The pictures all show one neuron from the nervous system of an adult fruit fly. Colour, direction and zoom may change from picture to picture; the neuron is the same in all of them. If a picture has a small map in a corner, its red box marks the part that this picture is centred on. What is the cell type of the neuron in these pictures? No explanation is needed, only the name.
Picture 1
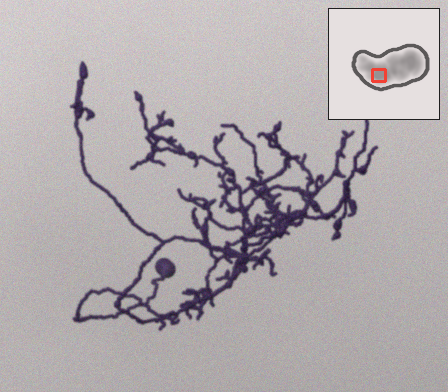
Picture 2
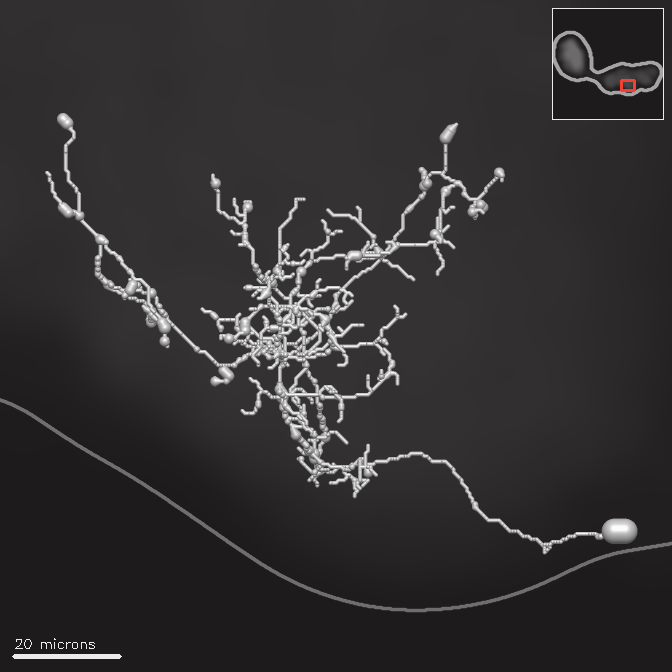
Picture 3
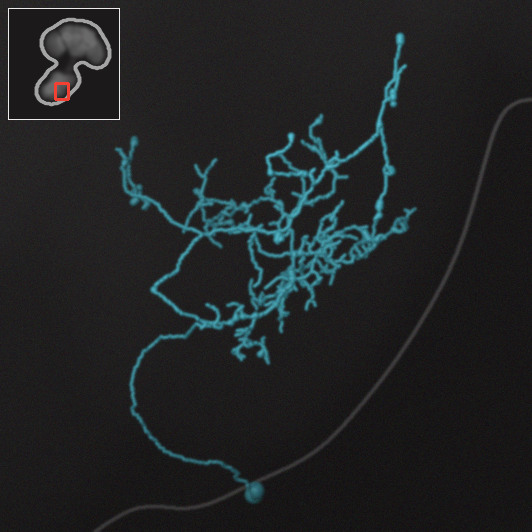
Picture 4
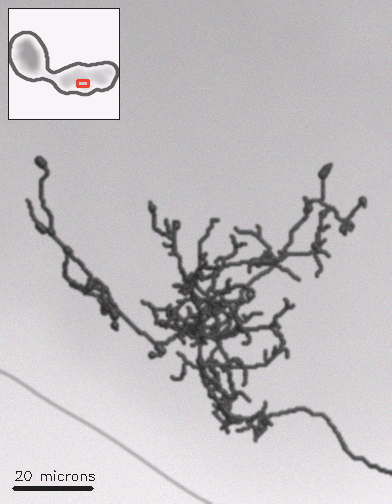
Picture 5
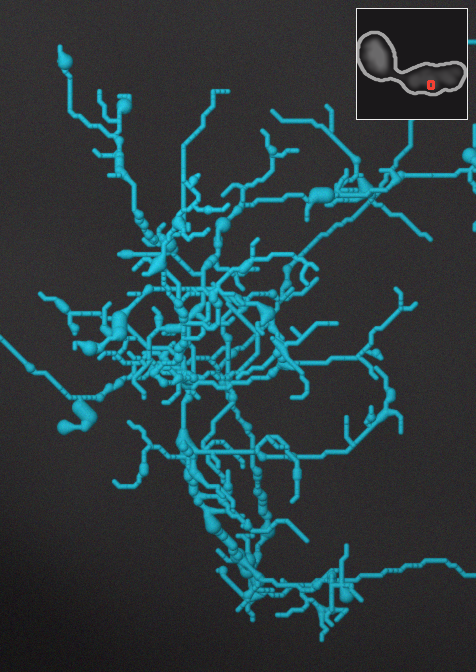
IN01B054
